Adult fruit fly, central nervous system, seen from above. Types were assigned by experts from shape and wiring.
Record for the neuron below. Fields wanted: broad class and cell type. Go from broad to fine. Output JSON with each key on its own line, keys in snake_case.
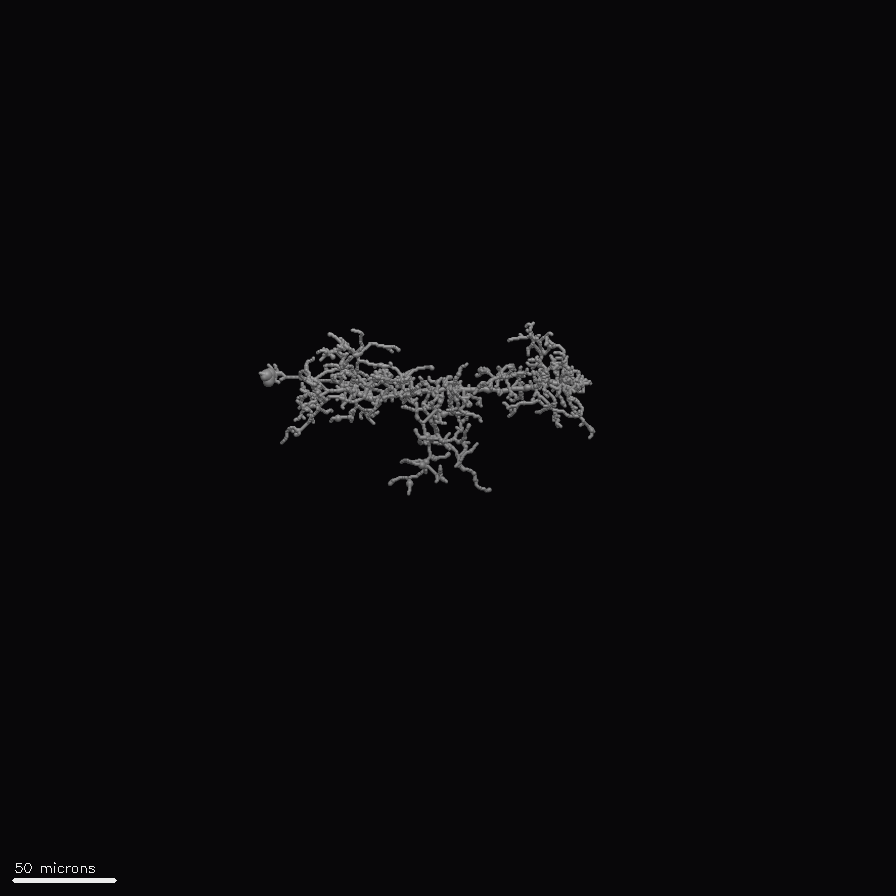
{
 "broad_class": "central-brain intrinsic neuron",
 "cell_type": "GNG026"
}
